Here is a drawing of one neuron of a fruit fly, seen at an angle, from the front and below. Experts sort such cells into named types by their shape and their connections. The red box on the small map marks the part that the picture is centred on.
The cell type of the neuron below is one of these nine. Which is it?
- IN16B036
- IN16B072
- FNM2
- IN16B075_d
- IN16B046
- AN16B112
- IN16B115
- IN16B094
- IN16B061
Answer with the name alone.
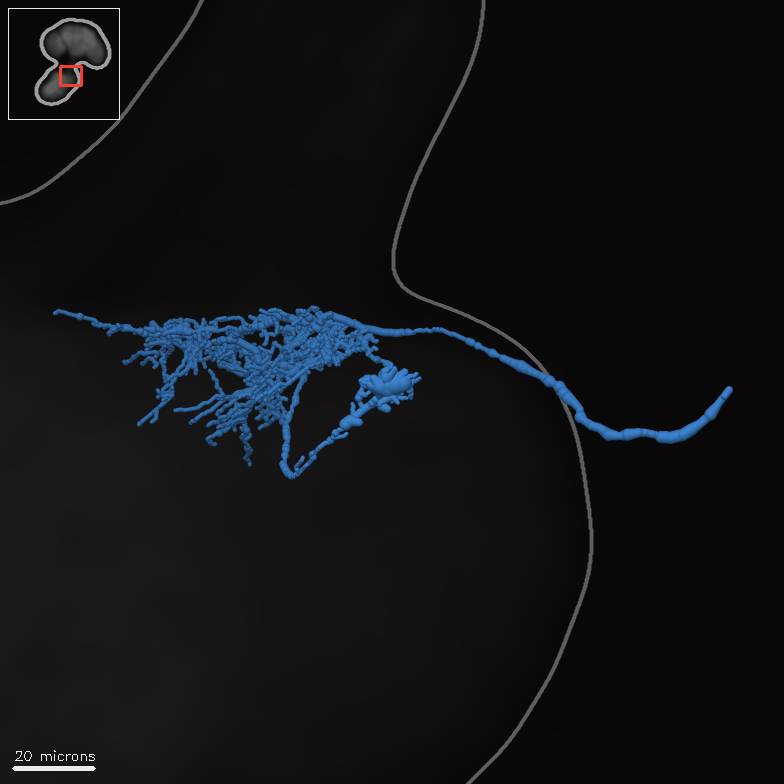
FNM2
